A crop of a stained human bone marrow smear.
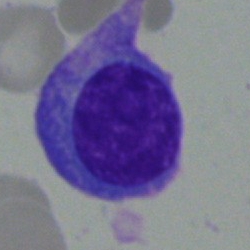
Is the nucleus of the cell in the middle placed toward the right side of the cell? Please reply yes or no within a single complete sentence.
Yes, the nucleus of the cell is shifted toward the right.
